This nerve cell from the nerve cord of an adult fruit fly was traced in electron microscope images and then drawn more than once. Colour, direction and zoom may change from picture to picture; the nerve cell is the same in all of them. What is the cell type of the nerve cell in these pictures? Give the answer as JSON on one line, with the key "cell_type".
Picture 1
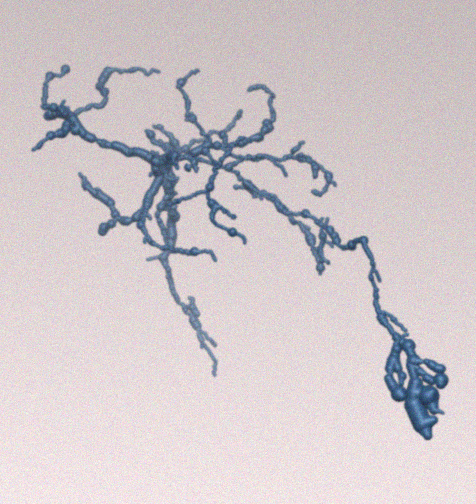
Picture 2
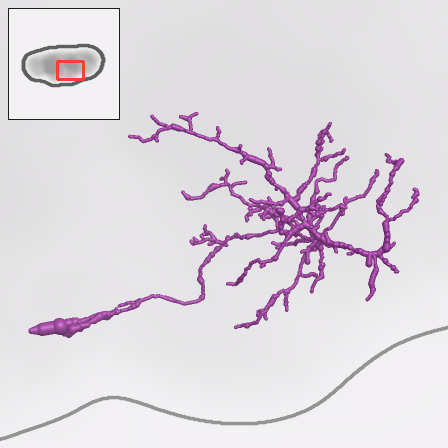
{"cell_type": "INXXX471"}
